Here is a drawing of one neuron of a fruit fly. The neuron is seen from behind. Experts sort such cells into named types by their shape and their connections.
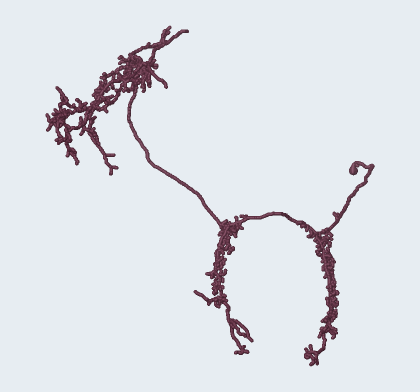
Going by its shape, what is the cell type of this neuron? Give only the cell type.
mAL_m1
